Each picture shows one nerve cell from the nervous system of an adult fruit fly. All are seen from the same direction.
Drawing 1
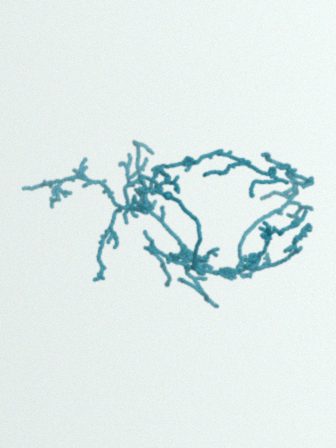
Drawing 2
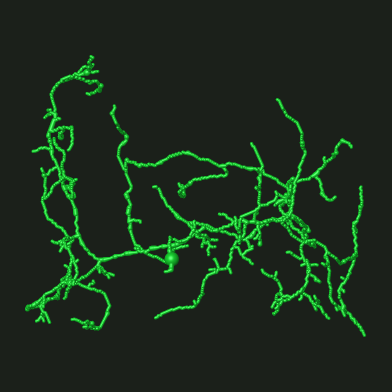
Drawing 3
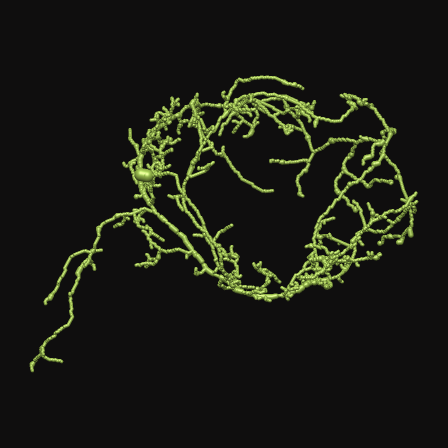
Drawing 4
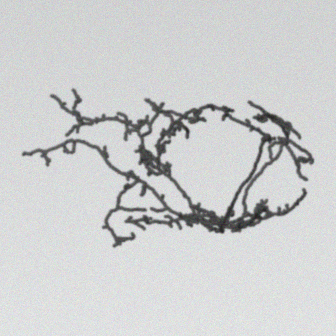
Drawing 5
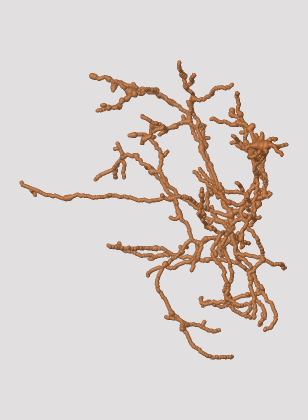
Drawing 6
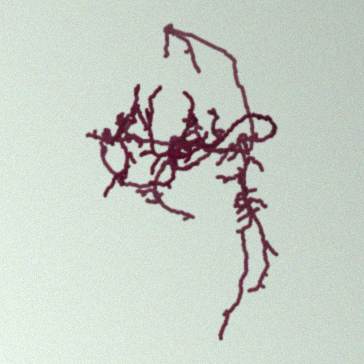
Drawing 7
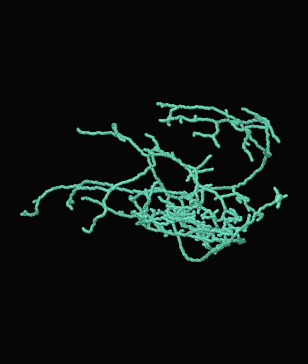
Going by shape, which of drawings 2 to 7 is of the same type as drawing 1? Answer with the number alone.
4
